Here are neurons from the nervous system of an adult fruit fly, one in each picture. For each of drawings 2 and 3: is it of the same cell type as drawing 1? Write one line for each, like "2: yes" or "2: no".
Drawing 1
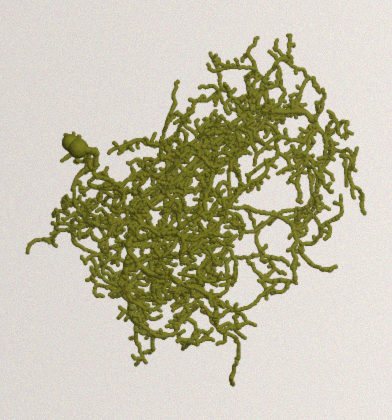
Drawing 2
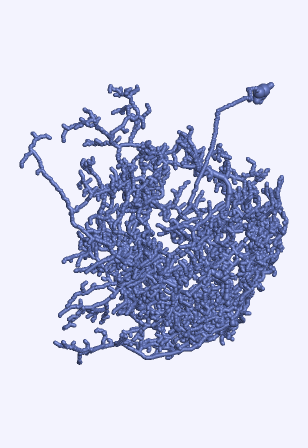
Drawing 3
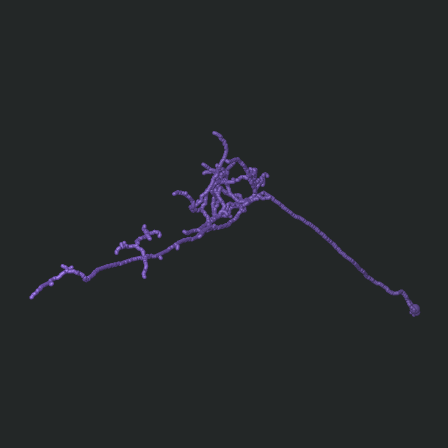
2: yes
3: no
